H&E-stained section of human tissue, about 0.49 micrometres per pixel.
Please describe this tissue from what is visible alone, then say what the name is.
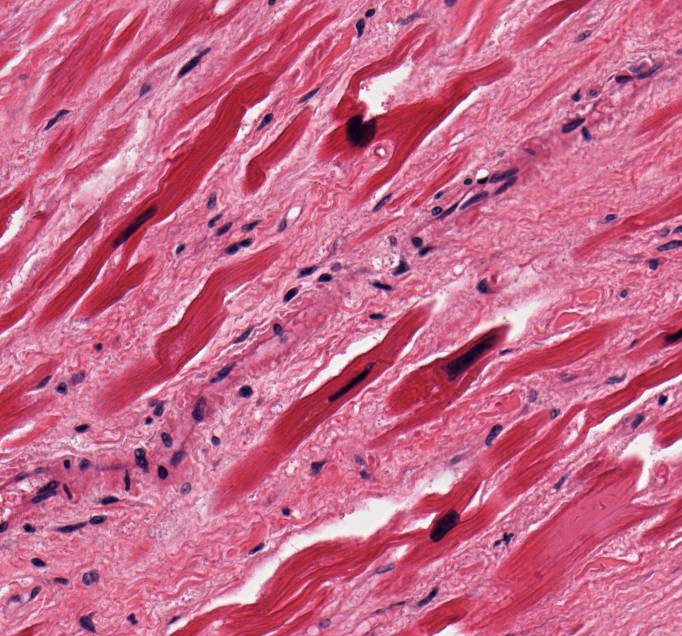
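Notice the elongated, deep pink muscle fibres running diagonally across the field from lower left to upper right. They vary widely in width; many are thin and tapering. Several hold a single enlarged, very dark, central nucleus. Pale fibrous tissue between them holds many small dark oval and spindle-shaped nuclei. This is the atrial appendage of the heart.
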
